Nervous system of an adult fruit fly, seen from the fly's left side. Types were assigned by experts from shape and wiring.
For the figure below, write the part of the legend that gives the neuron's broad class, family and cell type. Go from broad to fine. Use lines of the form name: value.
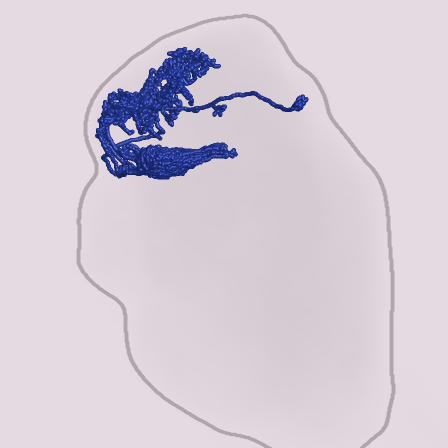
broad class: central-brain intrinsic neuron
family: class DAN
cell type: PPL101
